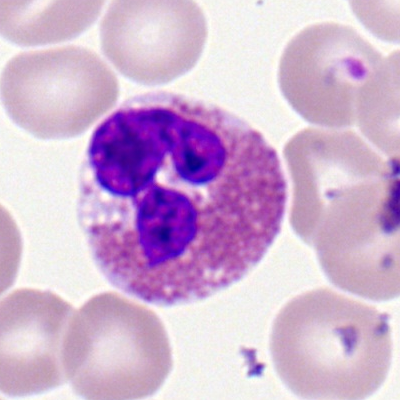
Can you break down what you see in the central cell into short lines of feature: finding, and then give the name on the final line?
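Shape: round, with a smooth outline
Nucleus: divided into three lobes
Position: upper left part of the cell
Nucleoli: none visible
Name: eosinophil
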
